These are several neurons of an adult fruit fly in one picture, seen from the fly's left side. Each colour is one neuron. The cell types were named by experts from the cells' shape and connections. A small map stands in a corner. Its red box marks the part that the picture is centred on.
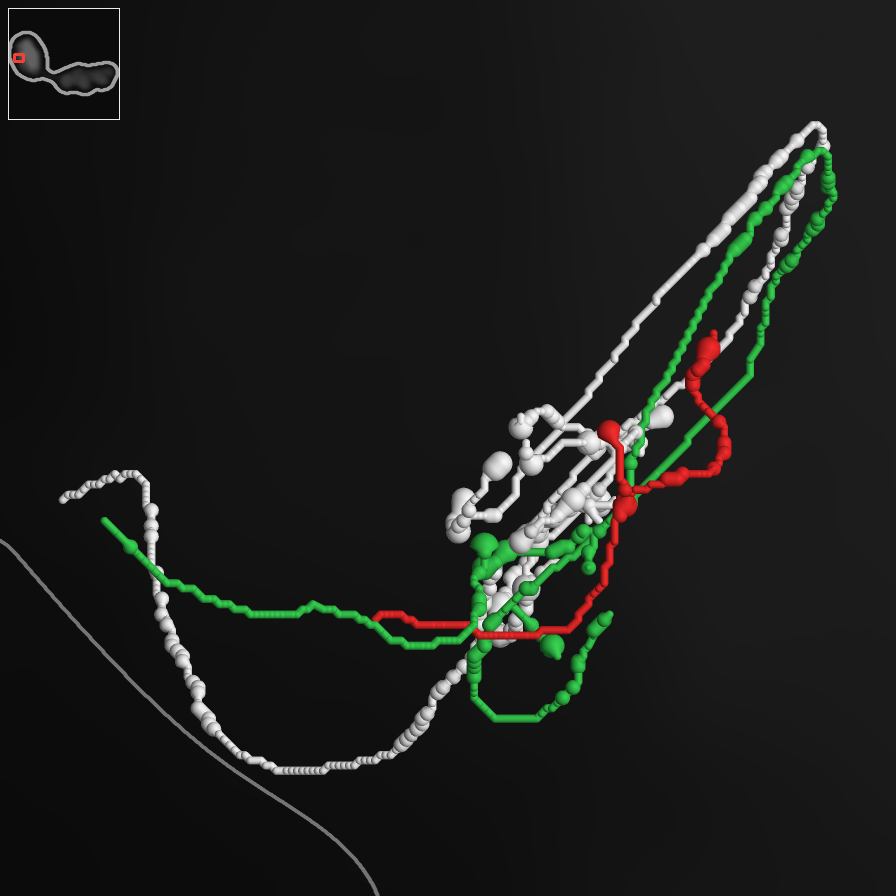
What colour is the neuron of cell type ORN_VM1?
green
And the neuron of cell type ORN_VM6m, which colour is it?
red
